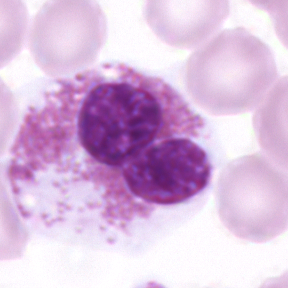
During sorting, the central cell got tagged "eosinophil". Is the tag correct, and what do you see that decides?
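The nucleus has an upper lobe and, below and to its right, a lower lobe. The chromatin is dark purple and coarsely clumped; neither lobe shows a nucleolus. Round granules of fairly even size lie in pale, almost colourless cytoplasm, mostly left of the nucleus. The two lobes speak for eosinophil and against segmented neutrophil.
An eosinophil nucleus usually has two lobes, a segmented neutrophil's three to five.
The absence of nucleoli does not count against segmented neutrophil.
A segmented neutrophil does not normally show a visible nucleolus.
The name eosinophil fits.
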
